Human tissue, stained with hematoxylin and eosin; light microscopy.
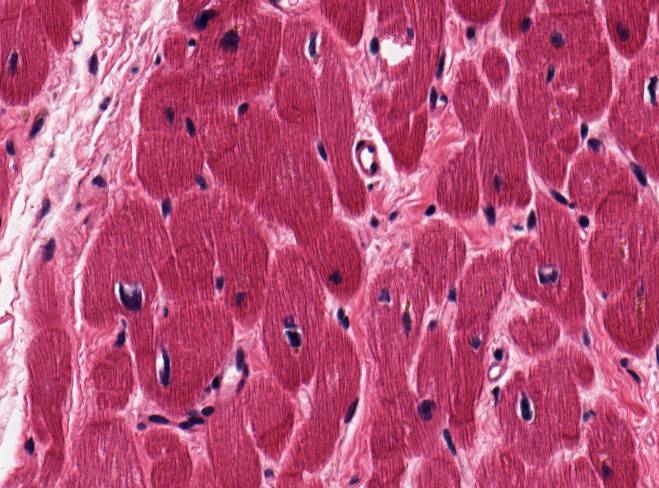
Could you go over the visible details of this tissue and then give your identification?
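Along the fibres run fine parallel lines of myofibrils. Several central nuclei have a pale clear halo, as at lower left and lower right. Fine golden-brown granules lie in the cytoplasm near some nuclei. This is atrial appendage of the heart.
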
